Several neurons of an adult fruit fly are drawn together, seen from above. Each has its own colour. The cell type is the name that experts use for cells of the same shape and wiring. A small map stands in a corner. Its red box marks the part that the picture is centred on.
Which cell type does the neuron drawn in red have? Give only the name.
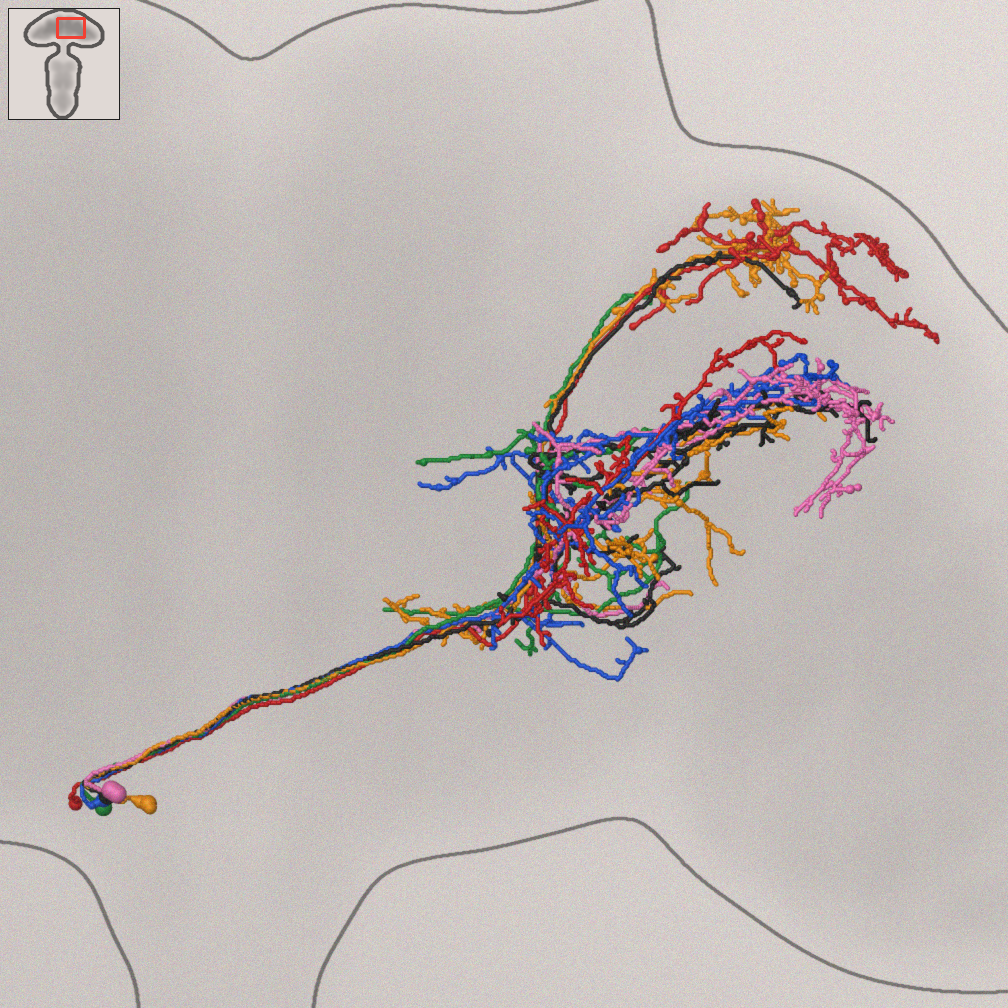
CB1007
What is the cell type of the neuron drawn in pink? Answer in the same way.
CB2982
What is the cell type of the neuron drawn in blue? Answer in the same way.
CB2059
